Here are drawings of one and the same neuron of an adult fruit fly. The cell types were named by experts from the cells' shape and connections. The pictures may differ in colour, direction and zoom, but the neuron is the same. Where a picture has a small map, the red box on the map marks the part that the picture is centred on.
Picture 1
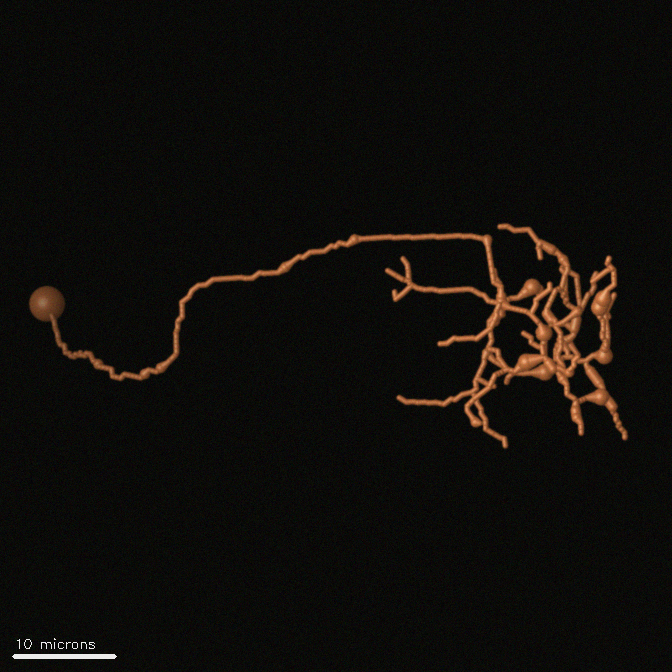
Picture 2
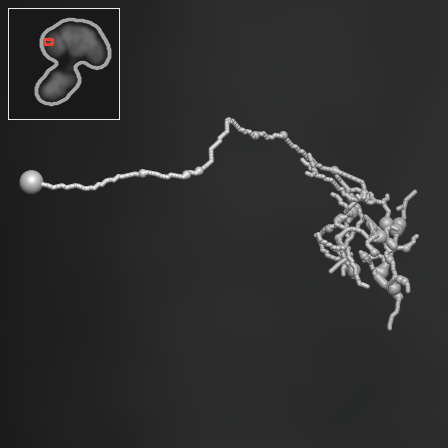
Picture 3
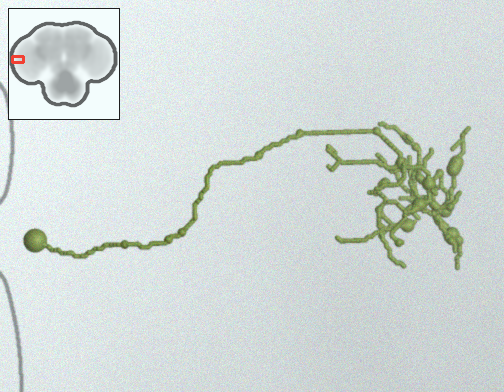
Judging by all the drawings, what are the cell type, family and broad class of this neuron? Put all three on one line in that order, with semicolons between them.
Cm4; Cm; optic-lobe intrinsic neuron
